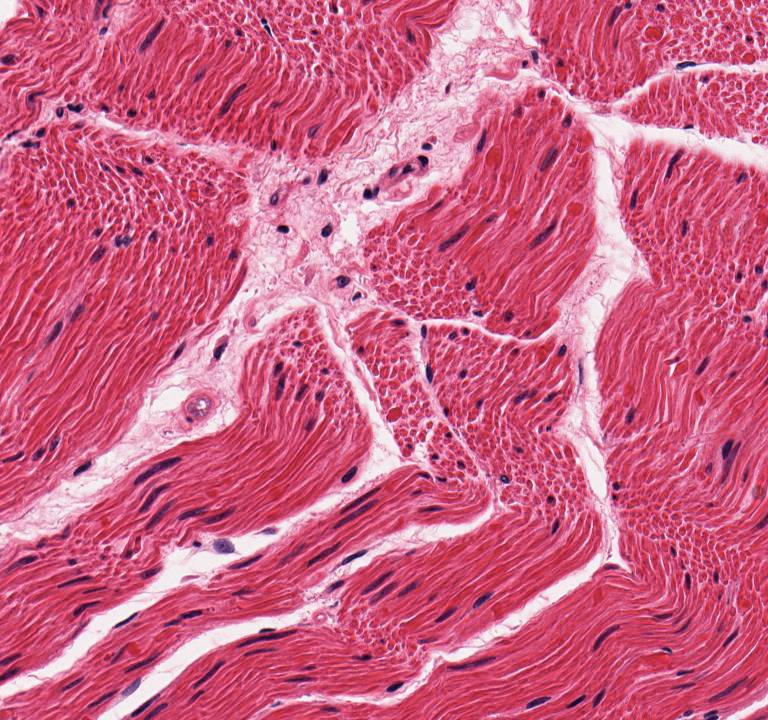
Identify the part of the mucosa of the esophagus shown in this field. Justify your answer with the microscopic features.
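Smooth muscle, in bundles cut in different planes, some lengthwise and some across. Lengthwise-cut cells carry elongated, cigar-shaped nuclei with blunt ends, and cross-cut bundles near the centre show small round pink profiles, only some with a central nucleus. Its cytoplasm is evenly pink, with no cross-striations.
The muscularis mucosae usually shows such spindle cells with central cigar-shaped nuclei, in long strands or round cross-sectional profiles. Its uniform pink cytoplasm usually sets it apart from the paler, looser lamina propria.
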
